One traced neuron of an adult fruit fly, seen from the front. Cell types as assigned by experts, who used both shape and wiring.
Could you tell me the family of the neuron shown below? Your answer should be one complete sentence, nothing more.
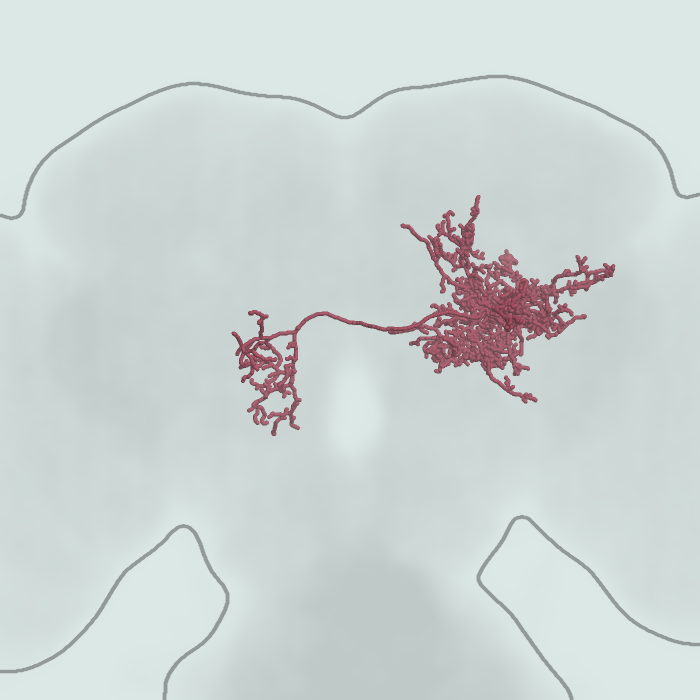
As a matter of family, this neuron is hemilineage SMPpv2_ventral.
